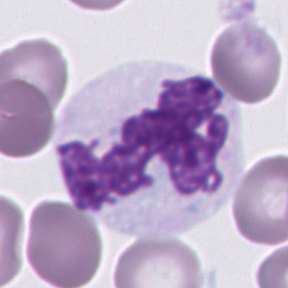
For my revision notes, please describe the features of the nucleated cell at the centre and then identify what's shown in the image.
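In the middle cell, the nucleus is an elongated, irregular mass running from lower left to upper right, and no nucleoli show. There's plenty of cytoplasm around it, pale greyish-lavender, with no coarse granules, just faint fine specks. That one's a segmented neutrophil.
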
